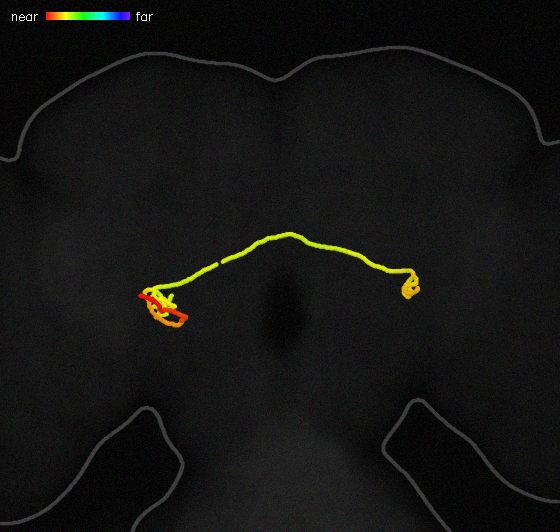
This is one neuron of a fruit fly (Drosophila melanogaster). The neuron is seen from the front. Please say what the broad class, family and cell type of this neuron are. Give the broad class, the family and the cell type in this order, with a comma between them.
sensory neuron entering the brain, class olfactory, ORN_VL2p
